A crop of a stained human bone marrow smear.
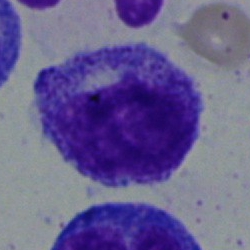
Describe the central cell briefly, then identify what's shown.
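Outline: roughly round, with a somewhat uneven, bumpy edge. Nucleus: dark purple, filling most of the cell. A pale, clear crescent-shaped zone sits in the upper part, just above the nucleus. Finally, one tiny black dot lies at the nucleus's upper left, on the edge of the pale zone. The cell is a myelocyte.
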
